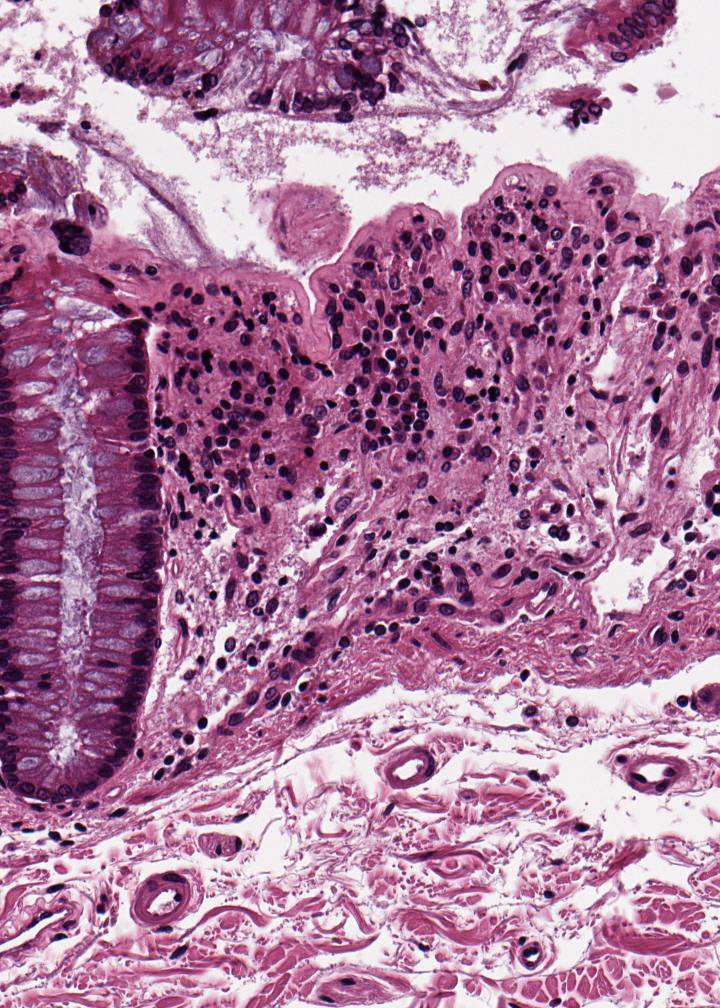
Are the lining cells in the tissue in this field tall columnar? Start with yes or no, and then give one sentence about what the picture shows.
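Yes. The gland is lined by tall columnar cells whose dark elongated nuclei are crowded at the base.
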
